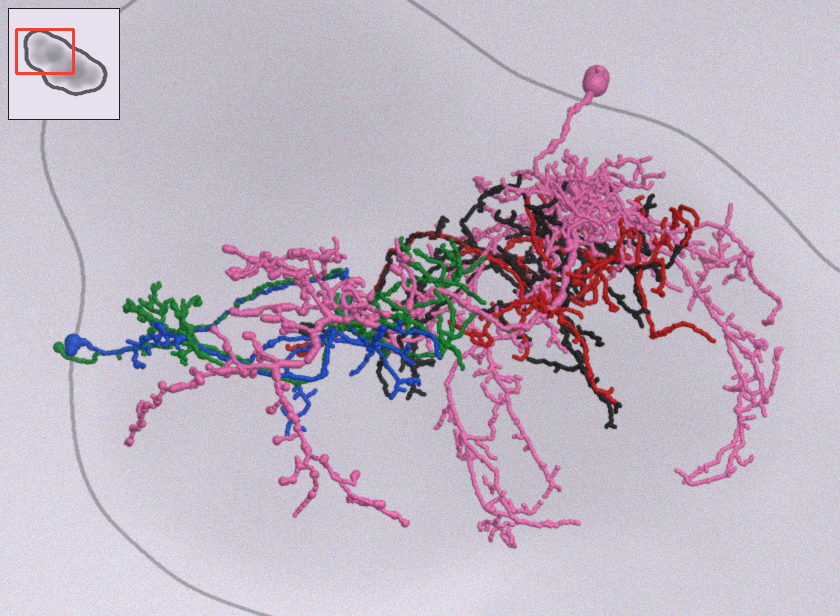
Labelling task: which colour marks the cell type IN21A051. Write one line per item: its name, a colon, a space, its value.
colour: blue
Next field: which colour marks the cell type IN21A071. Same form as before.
colour: green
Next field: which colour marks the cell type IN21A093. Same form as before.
colour: red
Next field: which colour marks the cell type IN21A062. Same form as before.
colour: black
